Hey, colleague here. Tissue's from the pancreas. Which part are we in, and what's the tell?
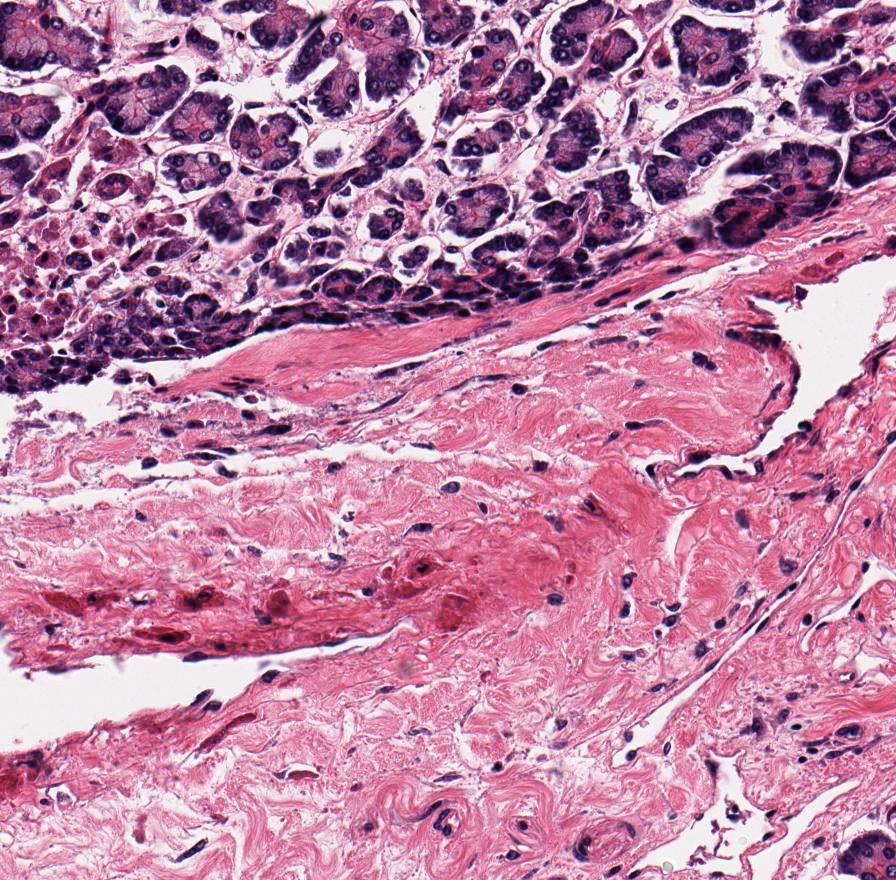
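Lower two-thirds: loose connective tissue. Stroma of wavy pink collagen, sparse spindle-shaped nuclei.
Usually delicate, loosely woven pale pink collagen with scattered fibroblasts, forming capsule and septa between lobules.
Top third: closely packed glandular tissue; acinar nuclei small, dark, round, toward the outer edge of each acinus. Crowded group of small dark round nuclei at lower left edge of glandular area.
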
